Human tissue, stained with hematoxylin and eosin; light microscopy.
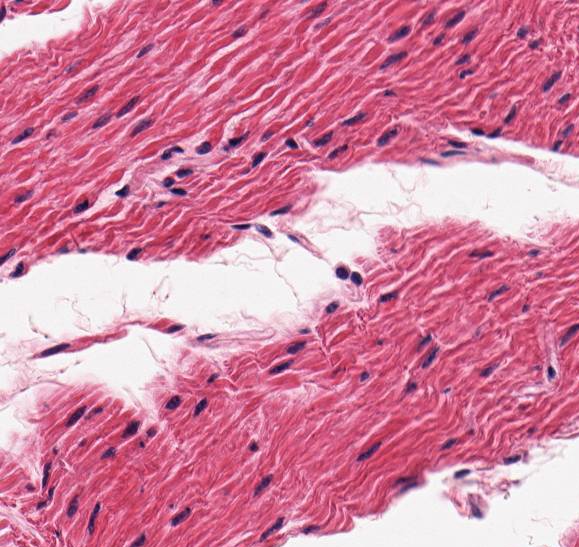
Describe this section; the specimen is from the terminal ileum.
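Irregular white clefts cross roughly the middle of the field, separating the fibre bundles. Most nuclei are elongated and dark blue, with their length following the long axis of the fibres. They are scattered singly within the fibres rather than lined up along the fibre edges. No fat cells appear anywhere in the field.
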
